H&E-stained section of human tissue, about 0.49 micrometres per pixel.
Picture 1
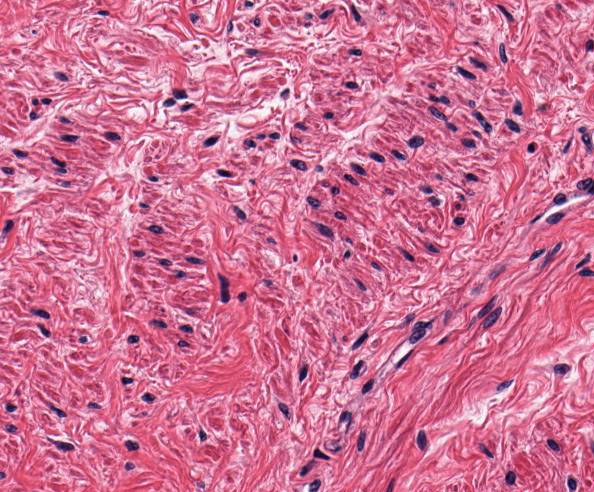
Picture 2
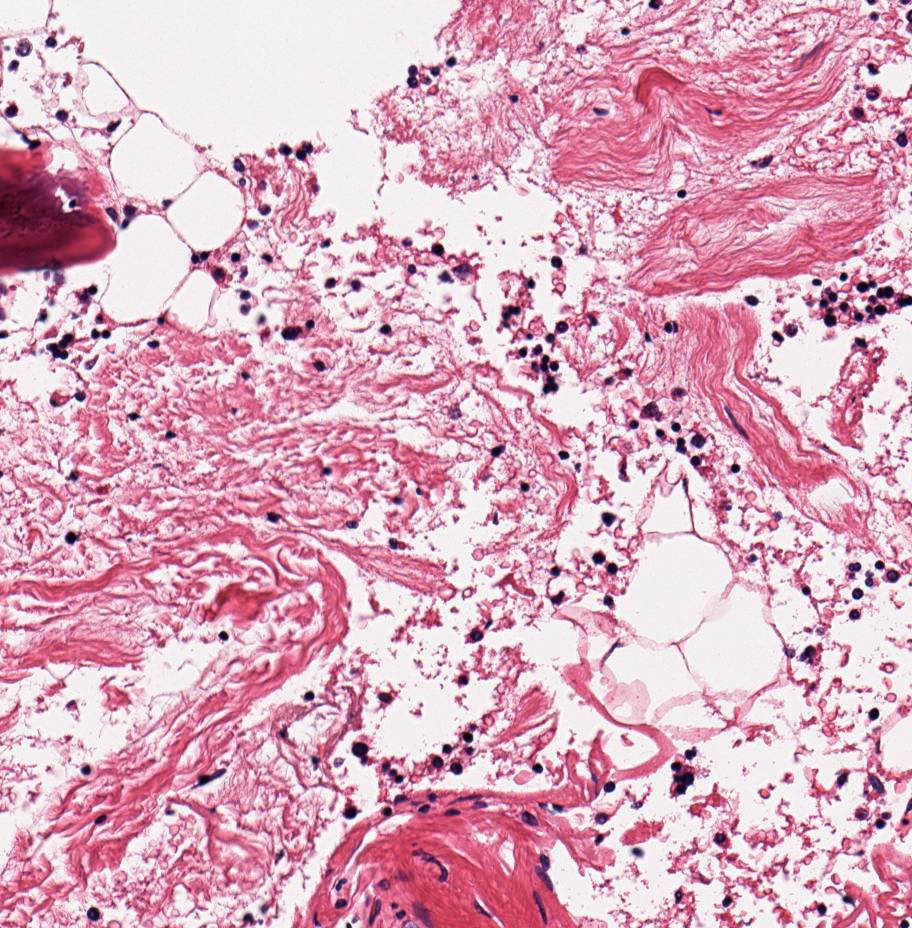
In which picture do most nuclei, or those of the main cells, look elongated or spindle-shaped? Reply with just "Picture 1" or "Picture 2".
Picture 1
